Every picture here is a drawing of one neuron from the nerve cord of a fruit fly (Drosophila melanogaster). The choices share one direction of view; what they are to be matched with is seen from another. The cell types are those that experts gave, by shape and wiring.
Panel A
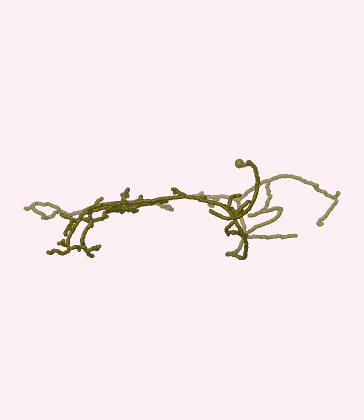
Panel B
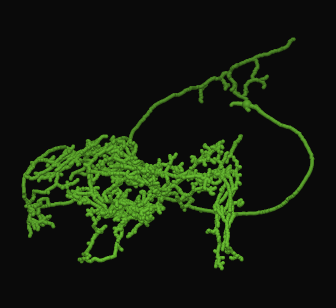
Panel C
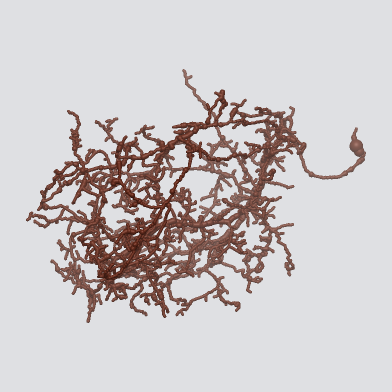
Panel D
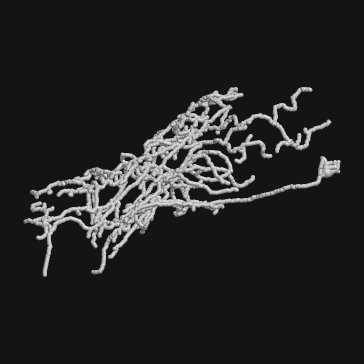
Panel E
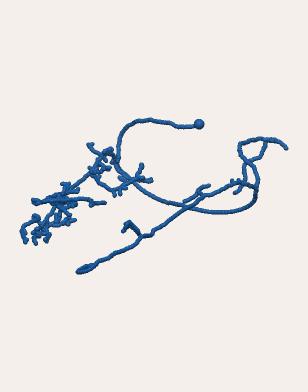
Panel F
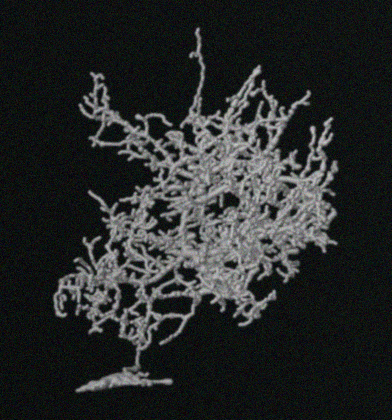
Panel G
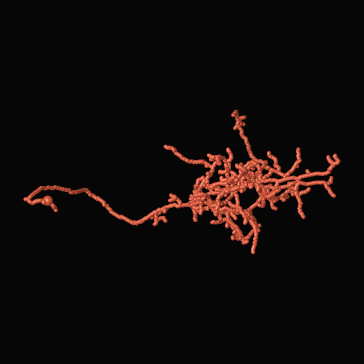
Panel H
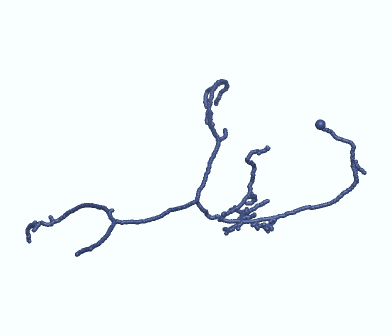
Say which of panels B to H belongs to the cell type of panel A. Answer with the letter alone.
E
